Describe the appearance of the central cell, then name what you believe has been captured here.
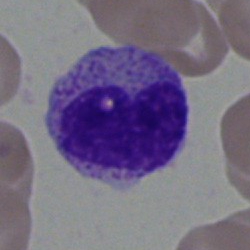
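Bean-shaped nucleus, notched along its upper edge. Nucleus sits low, leaving a wider band of cytoplasm above it. Chromatin dense, dark purple. Cytoplasm sprinkled with fine purple granules. Cell: metamyelocyte.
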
